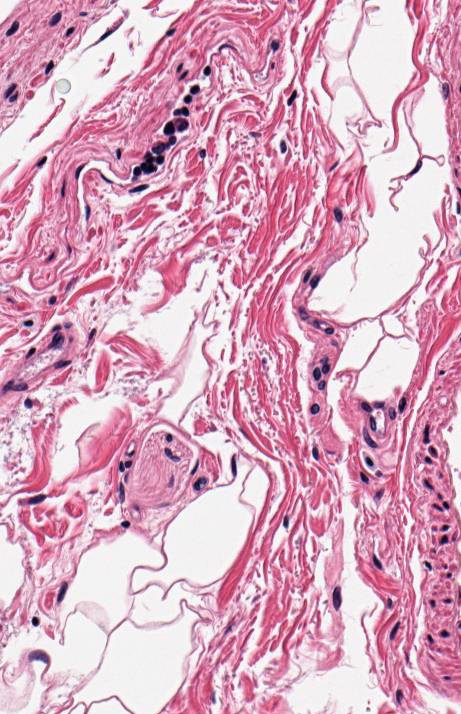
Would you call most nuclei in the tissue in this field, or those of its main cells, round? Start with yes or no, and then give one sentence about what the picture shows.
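No. Nuclei between the collagen bundles are sparse, small, dark and mostly elongated.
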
